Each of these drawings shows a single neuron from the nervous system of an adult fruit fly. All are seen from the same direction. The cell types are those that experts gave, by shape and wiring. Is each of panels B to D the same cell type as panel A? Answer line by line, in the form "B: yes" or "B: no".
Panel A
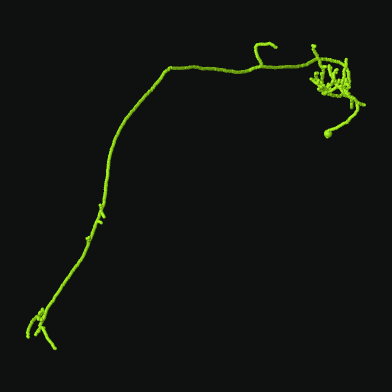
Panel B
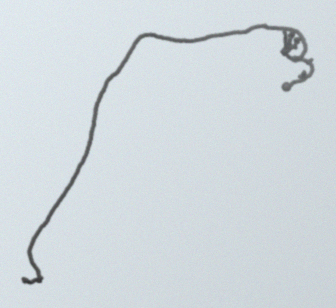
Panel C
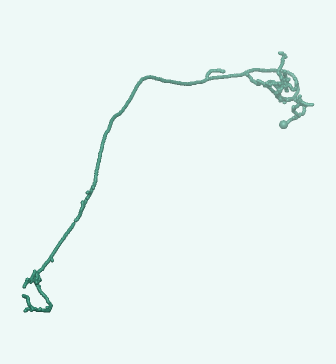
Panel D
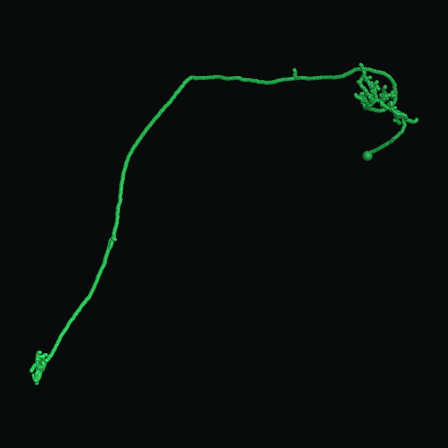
B: no
C: no
D: yes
